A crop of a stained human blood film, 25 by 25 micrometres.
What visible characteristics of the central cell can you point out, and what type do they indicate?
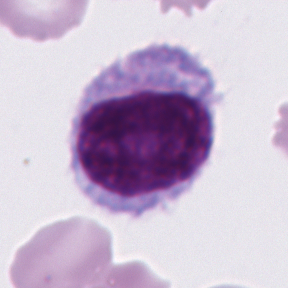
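Start at the edge: it is frayed by many fine, short projections that look like hairs. The cytoplasm is a pale greyish-blue and holds no clear vacuoles. In the nucleus, no distinct nucleolus stands out. This is a hairy cell.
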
